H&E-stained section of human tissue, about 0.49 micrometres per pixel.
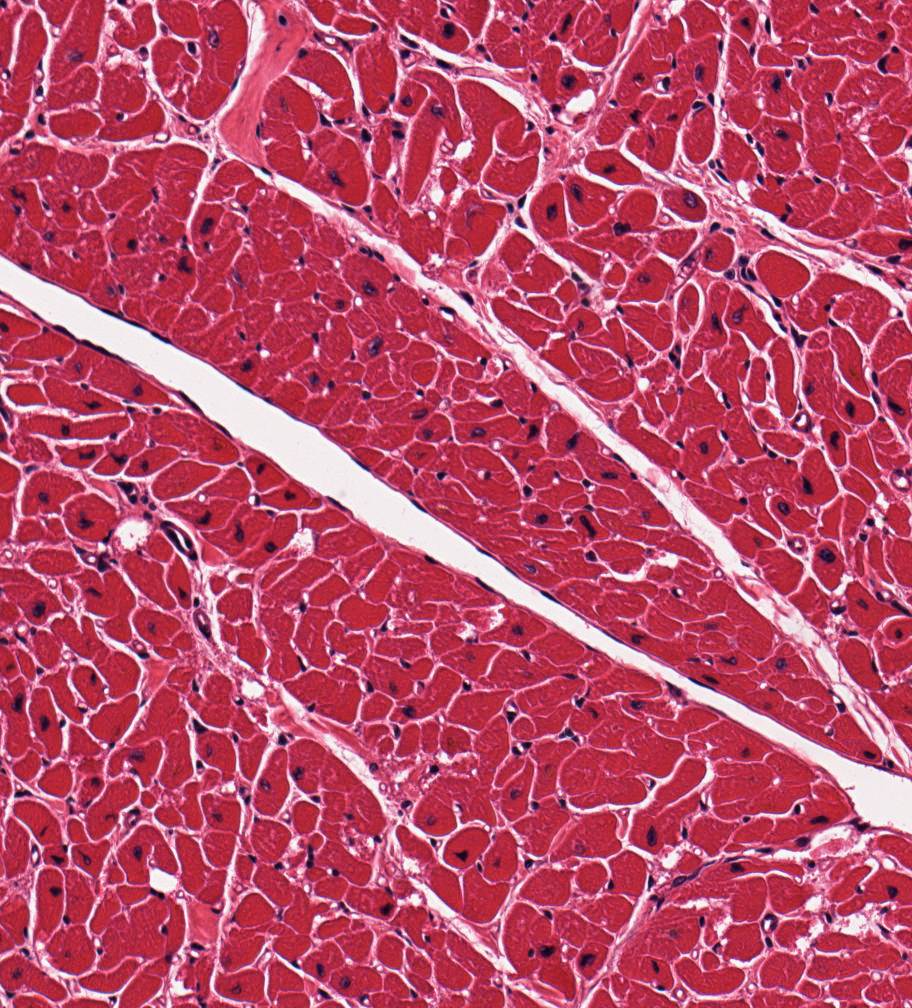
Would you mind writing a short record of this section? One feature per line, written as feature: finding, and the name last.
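Field: almost entirely muscle fibres, mostly in cross section
Profiles: many irregular and branched, not uniformly round
Nuclei: a single dark central nucleus in each profile that shows one
Septa: thin pale pink connective tissue, running diagonally from upper left to lower right, dividing fibres into bundles
Name: left ventricle of the heart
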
